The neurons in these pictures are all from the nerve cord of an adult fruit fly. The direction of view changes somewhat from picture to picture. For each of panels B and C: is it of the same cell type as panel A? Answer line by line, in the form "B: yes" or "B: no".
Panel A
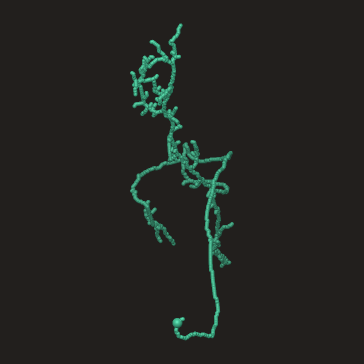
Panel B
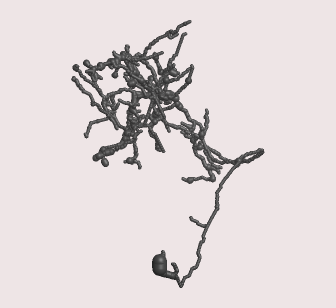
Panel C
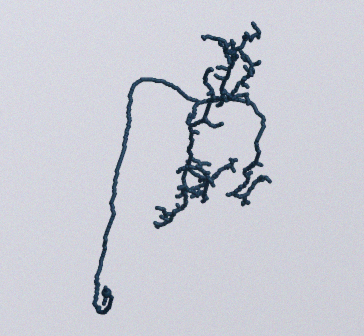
B: no
C: yes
